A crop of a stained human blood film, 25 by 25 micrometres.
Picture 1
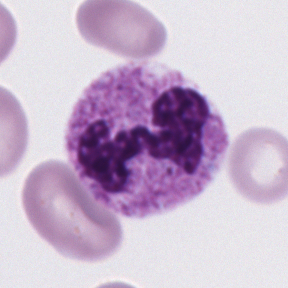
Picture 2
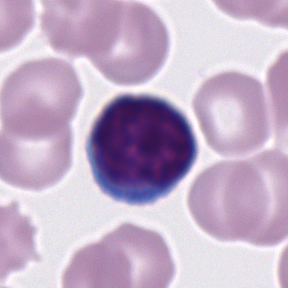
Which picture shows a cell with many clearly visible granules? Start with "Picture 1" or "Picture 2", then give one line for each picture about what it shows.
Picture 1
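What picture 1 shows: Many small pinkish-purple granules fill the cytoplasm throughout.
What picture 2 shows: No granules are visible in the cytoplasm.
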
